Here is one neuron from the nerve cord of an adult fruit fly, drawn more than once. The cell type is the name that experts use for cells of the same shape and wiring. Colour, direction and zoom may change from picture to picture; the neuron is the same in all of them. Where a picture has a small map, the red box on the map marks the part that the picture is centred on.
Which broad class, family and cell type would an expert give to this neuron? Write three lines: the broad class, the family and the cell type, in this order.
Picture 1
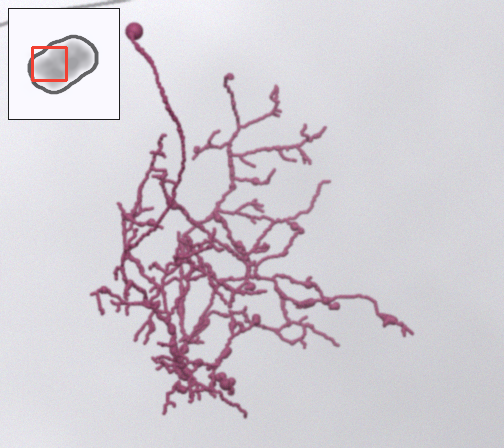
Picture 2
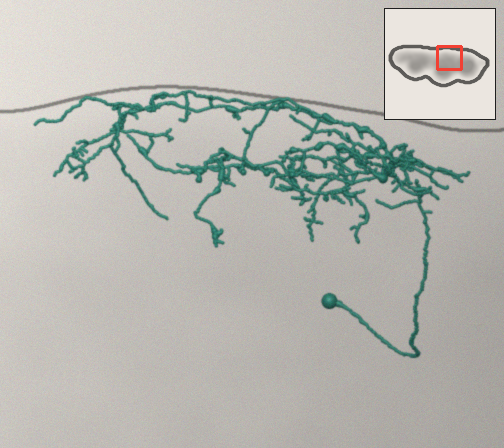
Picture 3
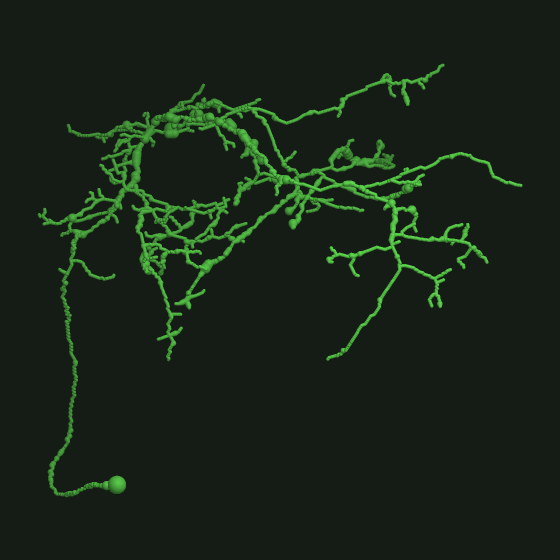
nerve-cord intrinsic neuron
hemilineage 03B
IN03B085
